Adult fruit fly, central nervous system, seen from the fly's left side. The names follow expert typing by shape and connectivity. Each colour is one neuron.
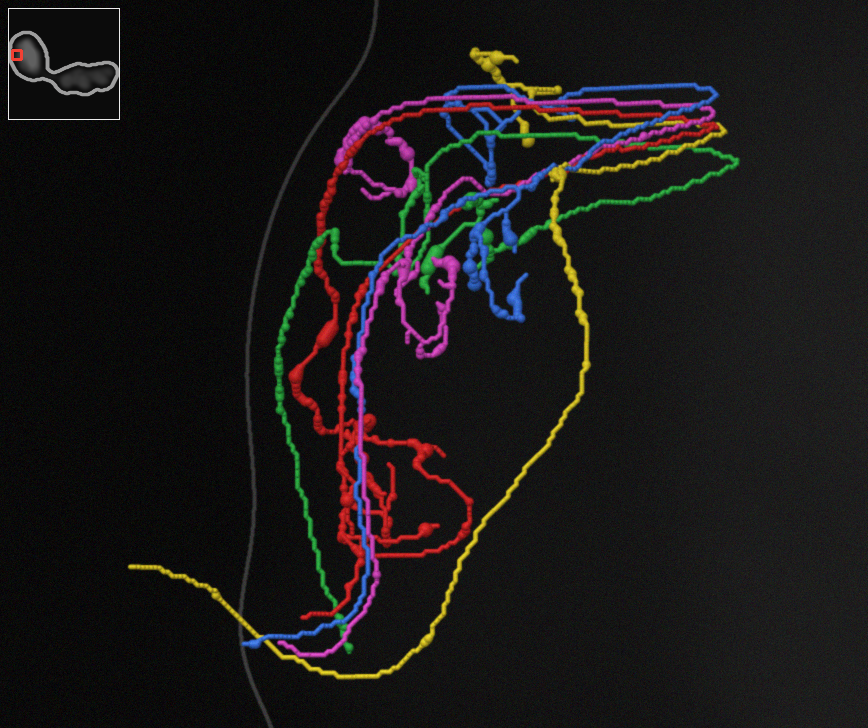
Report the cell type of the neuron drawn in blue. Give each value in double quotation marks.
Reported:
"ORN_DL4"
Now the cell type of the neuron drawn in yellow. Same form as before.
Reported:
"ORN_DL3"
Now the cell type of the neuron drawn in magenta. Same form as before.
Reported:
"ORN_DA3"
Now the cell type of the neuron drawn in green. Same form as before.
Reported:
"ORN_D"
